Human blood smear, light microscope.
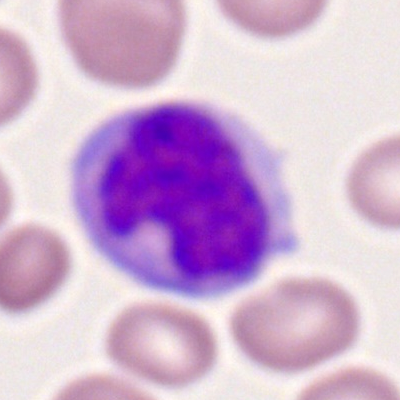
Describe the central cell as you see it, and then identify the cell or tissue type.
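Let me see: the outline is round to oval, smooth over most of its edge. The nucleus is irregular, notched at the lower left where paler cytoplasm shows through, and its chromatin is deep purple and blotchy. It's a monocyte.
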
